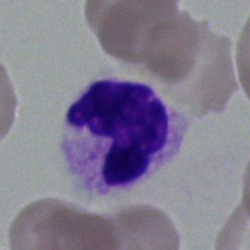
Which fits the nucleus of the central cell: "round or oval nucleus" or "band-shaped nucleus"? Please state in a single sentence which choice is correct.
Drawn out into a curved band, the nucleus has no separate lobes.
